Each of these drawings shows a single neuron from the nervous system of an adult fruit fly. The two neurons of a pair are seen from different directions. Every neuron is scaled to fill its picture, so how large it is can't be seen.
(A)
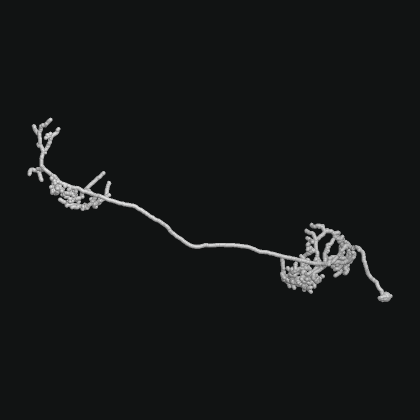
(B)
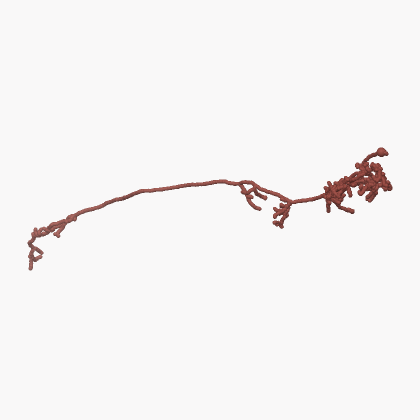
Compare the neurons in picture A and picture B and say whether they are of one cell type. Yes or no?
yes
